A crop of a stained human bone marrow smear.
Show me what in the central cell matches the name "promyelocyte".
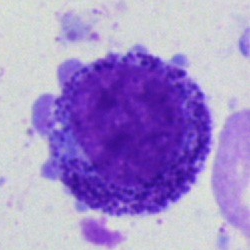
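Let me see: this promyelocyte is packed with coarse granules, most distinct around its periphery, and that goes with the name.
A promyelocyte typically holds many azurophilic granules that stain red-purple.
These granules, though, are dark purple rather than red-purple. They reach right to the cell edge, leaving no wide pale rim free of granules. Pale lilac bulges also project from the left edge of the cell.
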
